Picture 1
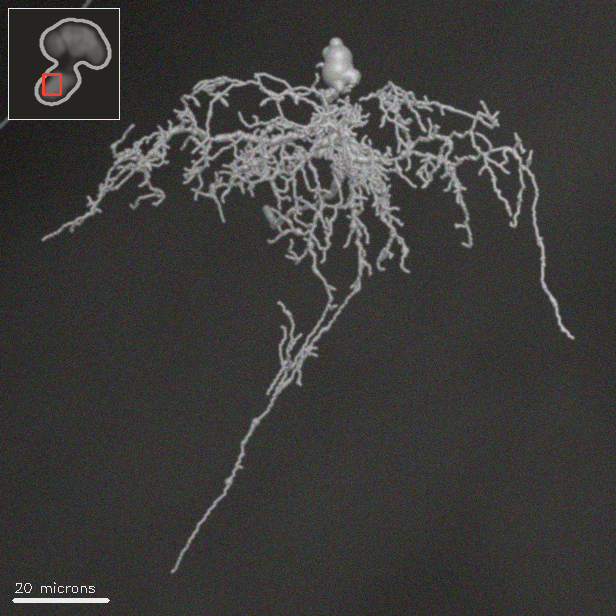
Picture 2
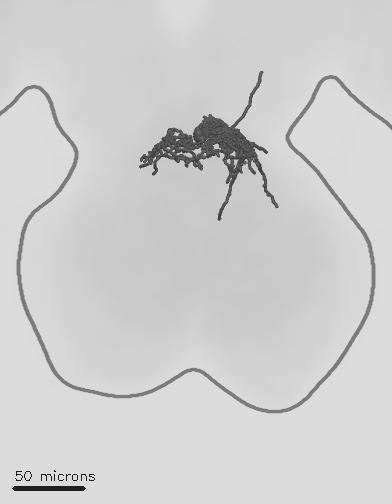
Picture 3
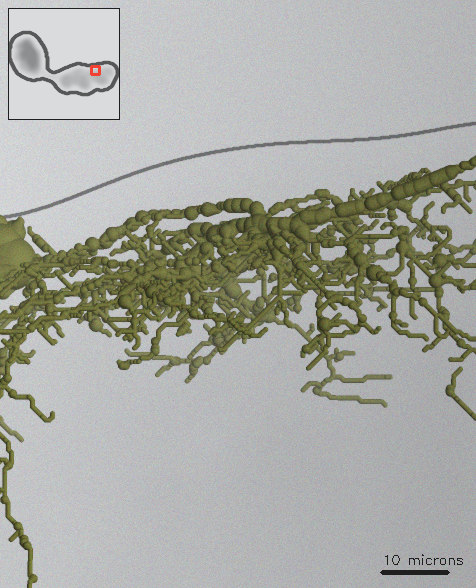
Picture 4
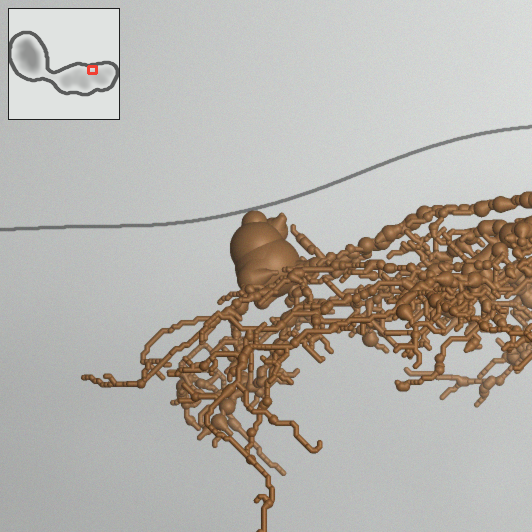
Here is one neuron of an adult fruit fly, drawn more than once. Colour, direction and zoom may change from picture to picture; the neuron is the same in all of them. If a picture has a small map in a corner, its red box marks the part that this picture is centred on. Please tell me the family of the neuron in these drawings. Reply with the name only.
MNad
